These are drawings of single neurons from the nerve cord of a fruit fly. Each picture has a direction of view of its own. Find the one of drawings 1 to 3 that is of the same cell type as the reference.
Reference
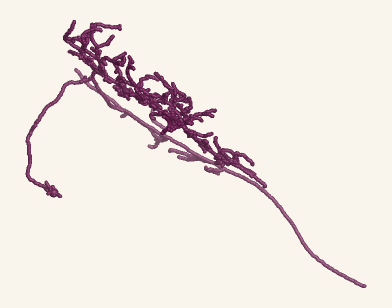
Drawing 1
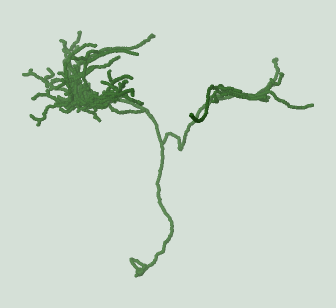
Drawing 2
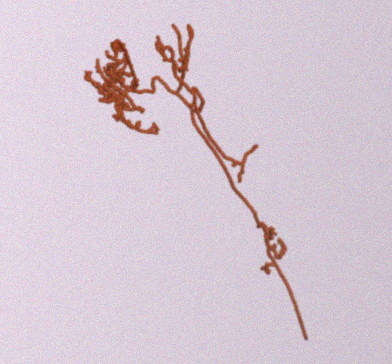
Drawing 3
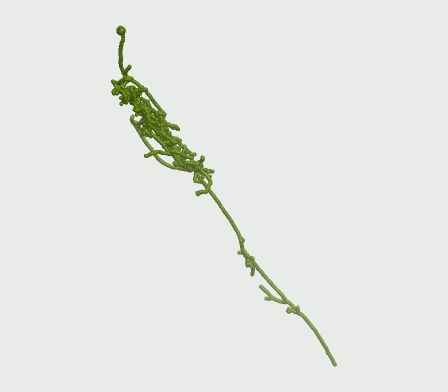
1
